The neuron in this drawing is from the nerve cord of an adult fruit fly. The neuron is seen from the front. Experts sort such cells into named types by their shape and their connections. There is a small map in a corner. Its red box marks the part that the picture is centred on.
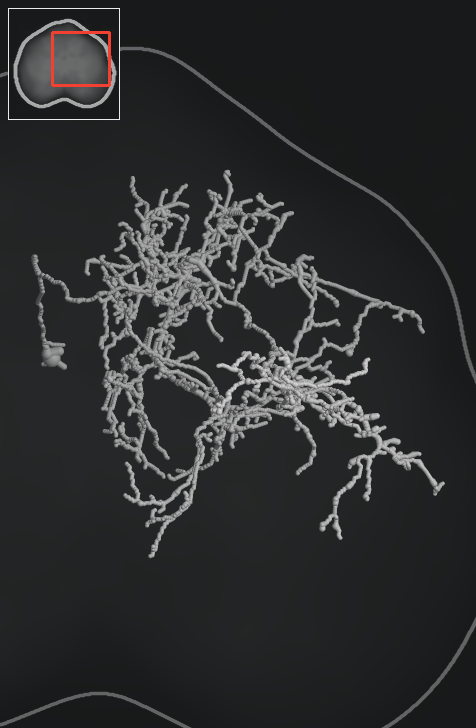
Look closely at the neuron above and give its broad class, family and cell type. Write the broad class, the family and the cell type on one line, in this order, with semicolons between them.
nerve-cord intrinsic neuron; hemilineage 00A; IN00A024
